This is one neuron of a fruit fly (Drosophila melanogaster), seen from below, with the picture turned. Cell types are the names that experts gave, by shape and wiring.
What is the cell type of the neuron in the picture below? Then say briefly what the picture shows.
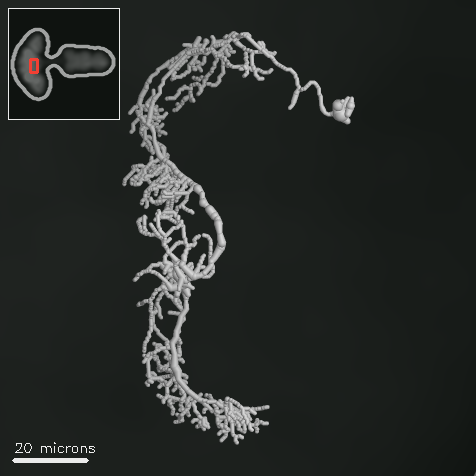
It is of cell type Delta7. Its broad class is central-brain intrinsic neuron. It is in the brain and does not reach the nerve cord. The cell body is at the upper right of the picture. From top to bottom in the picture it spans about 110 microns.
